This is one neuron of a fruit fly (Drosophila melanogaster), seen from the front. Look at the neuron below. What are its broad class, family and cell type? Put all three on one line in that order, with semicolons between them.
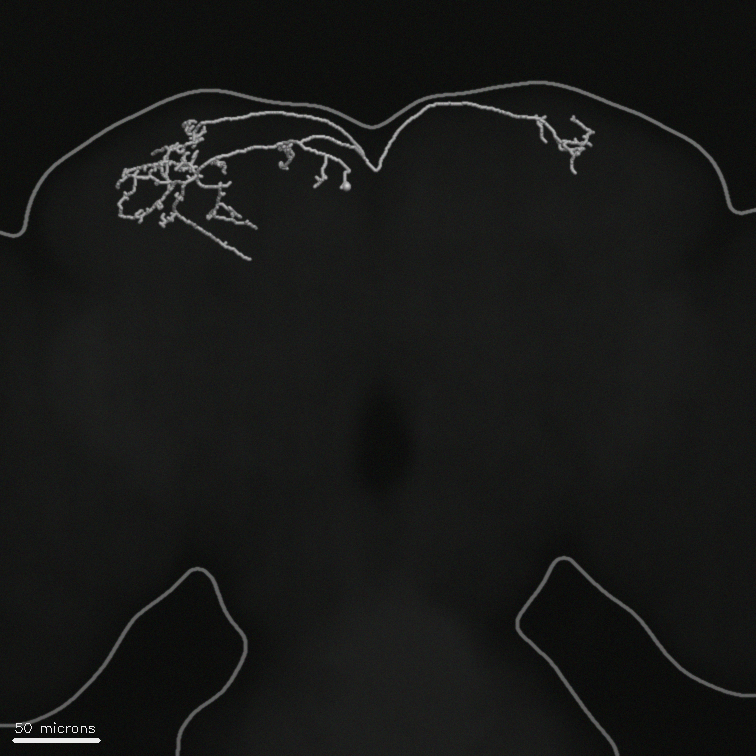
central-brain intrinsic neuron; hemilineage SMPad1; SMP105_b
